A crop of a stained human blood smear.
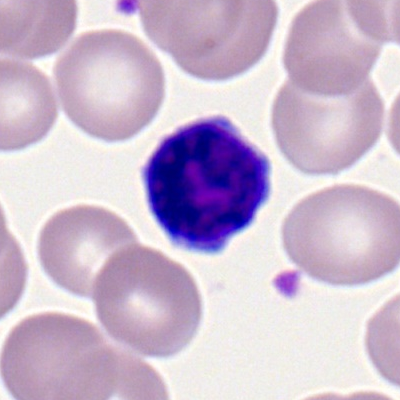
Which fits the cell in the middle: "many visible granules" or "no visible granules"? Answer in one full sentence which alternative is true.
The cytoplasm of the cell shows no visible granules.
